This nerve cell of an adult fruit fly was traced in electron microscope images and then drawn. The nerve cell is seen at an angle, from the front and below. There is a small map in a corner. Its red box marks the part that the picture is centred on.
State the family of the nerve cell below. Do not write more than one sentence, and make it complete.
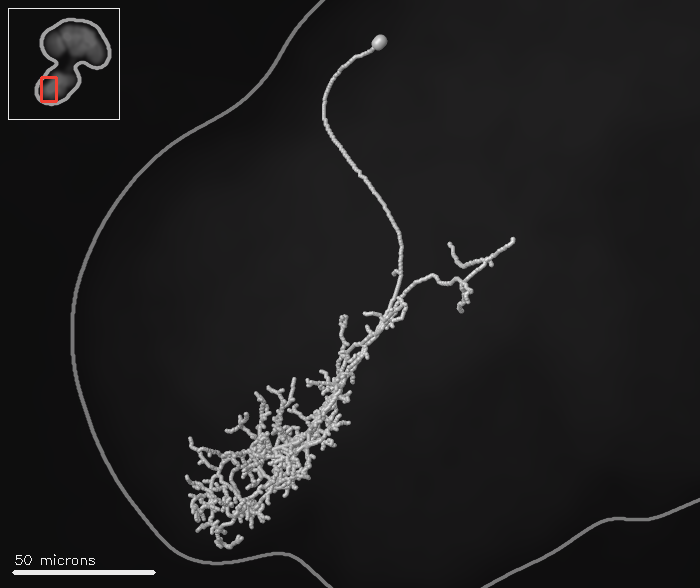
For this nerve cell, the family is hemilineage 23B.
